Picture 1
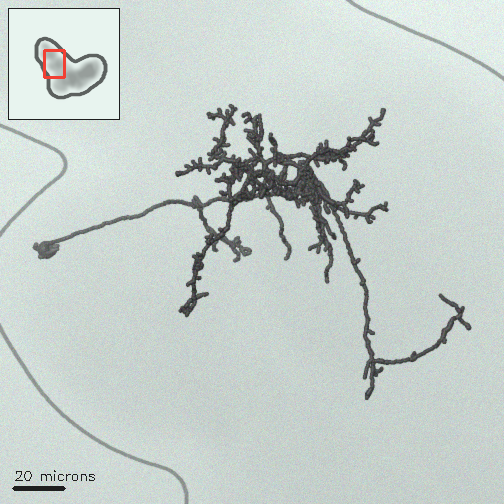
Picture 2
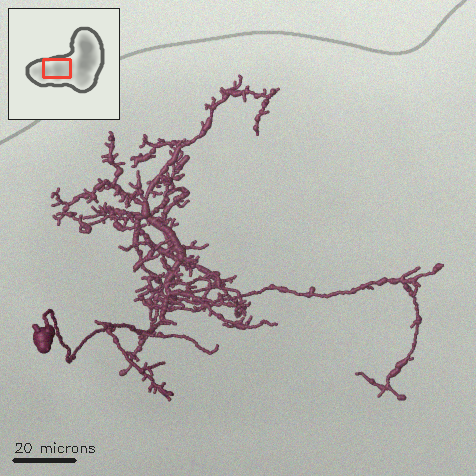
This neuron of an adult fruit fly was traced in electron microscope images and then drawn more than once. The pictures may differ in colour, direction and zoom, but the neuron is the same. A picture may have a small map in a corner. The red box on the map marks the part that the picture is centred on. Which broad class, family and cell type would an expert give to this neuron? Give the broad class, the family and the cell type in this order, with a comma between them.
nerve-cord intrinsic neuron, hemilineage 12A, vMS12_c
